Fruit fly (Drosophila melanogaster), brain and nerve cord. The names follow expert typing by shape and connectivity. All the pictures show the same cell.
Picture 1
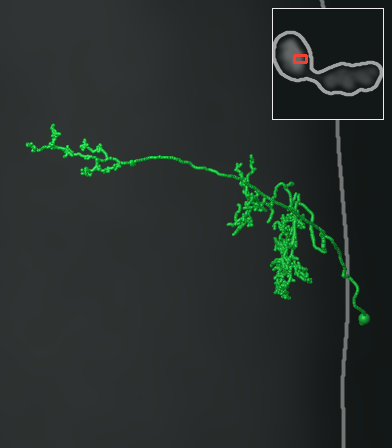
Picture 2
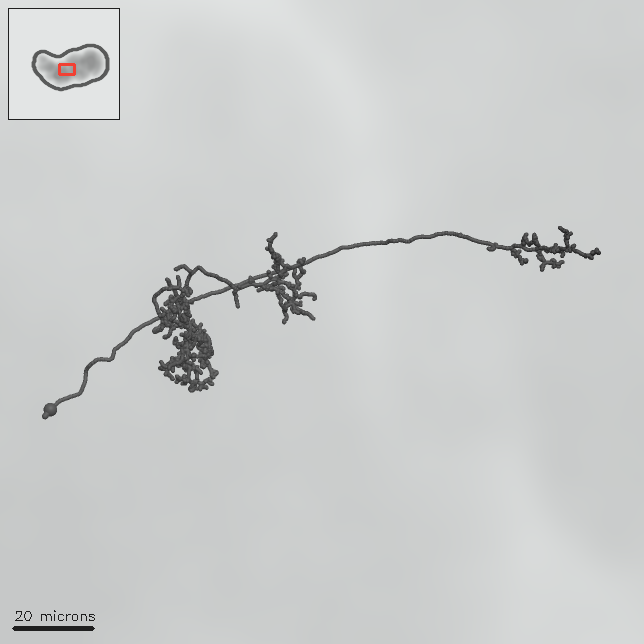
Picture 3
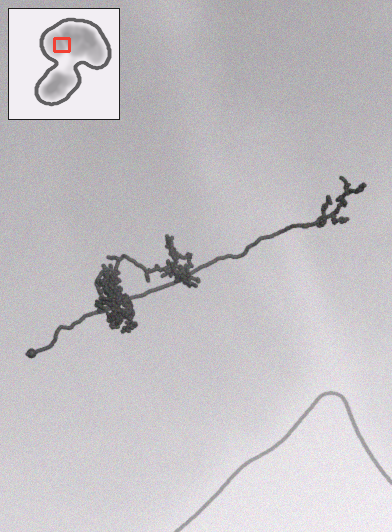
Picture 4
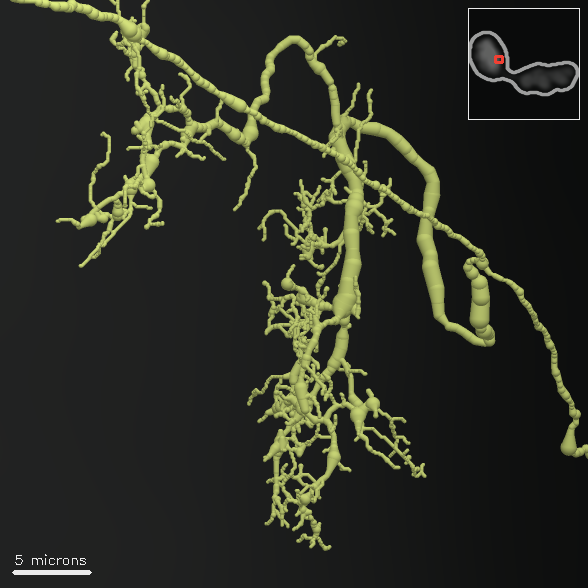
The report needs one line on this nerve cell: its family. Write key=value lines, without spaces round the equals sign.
family=LLPC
